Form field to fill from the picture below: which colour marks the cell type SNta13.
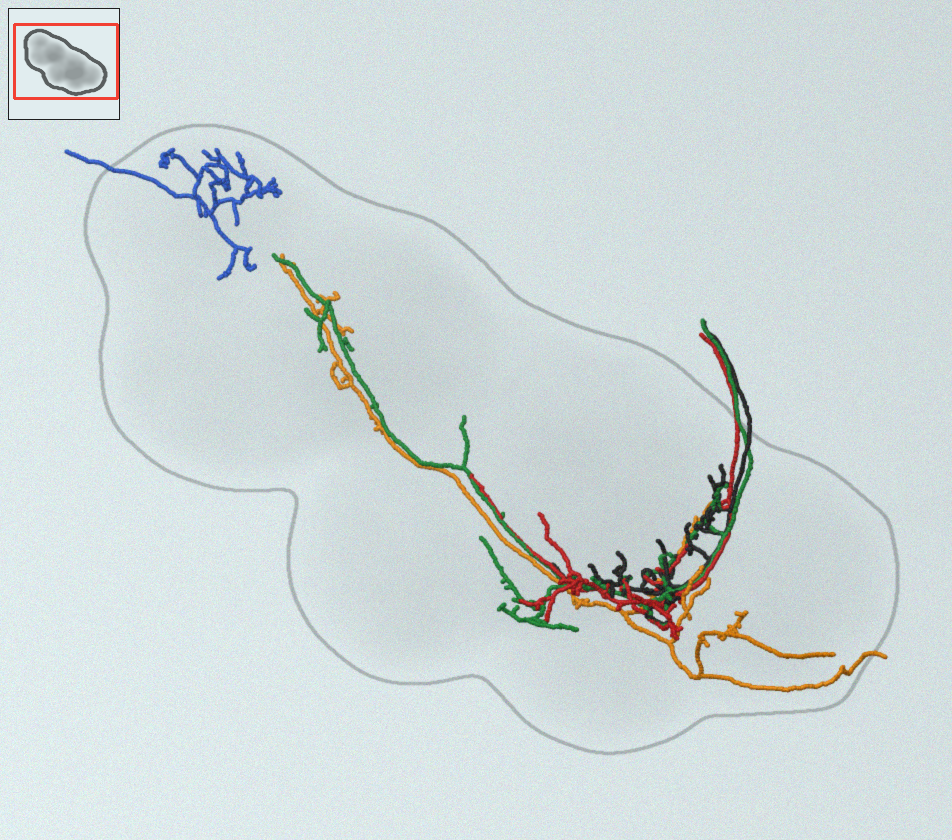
green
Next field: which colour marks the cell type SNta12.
black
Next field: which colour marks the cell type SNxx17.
blue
